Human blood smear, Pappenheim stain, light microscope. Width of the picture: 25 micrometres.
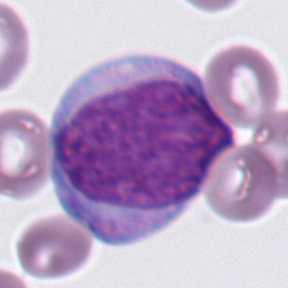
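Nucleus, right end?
Tapers to a point.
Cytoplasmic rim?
Pale blue, wider above and below the nucleus than at its left side; no granules visible.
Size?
Cell about 16 micrometres across; nucleus about 70% of its area.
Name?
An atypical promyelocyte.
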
